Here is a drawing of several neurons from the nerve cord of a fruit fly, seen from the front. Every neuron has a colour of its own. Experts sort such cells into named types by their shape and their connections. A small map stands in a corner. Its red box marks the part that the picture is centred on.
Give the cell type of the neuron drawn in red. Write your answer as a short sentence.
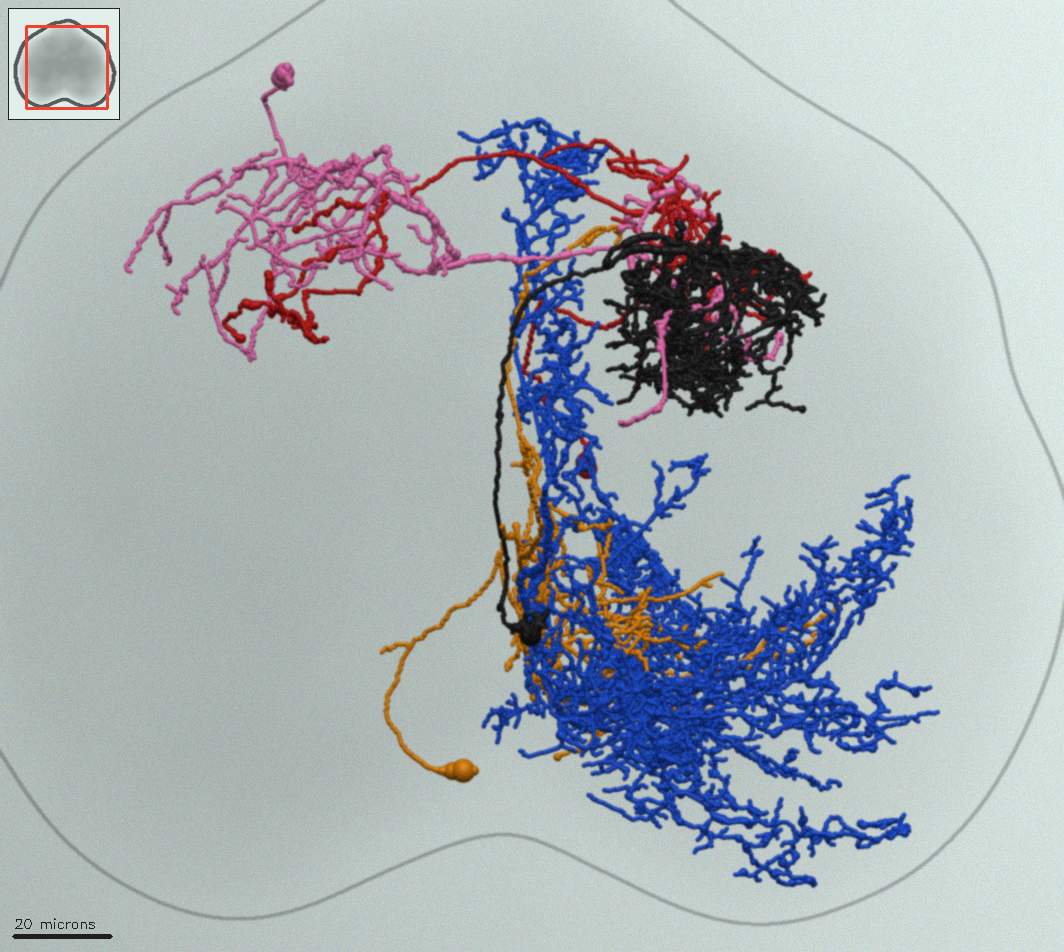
The cell type is IN06A079.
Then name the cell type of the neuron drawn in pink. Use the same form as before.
The cell type is AN19B046.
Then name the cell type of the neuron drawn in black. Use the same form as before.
The cell type is IN02A019.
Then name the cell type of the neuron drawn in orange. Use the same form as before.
The cell type is AN05B081.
